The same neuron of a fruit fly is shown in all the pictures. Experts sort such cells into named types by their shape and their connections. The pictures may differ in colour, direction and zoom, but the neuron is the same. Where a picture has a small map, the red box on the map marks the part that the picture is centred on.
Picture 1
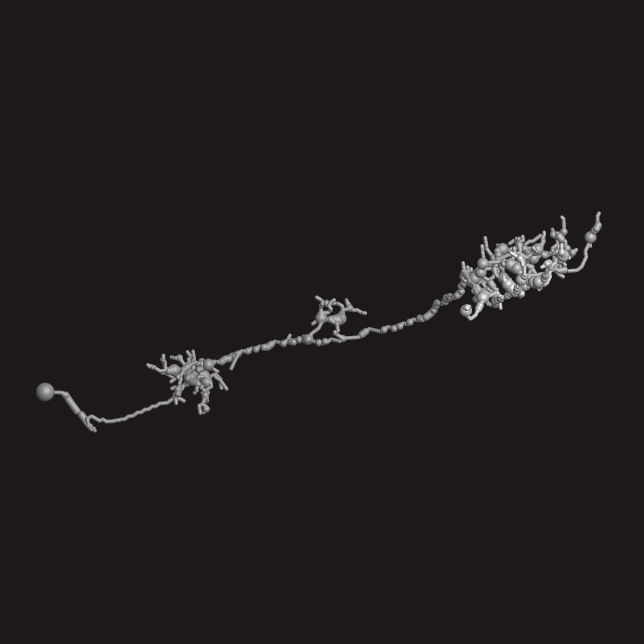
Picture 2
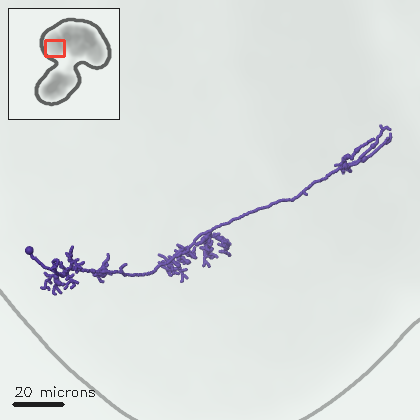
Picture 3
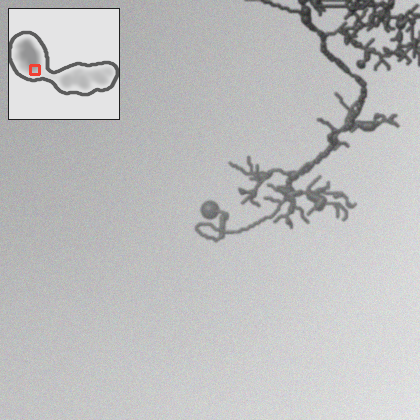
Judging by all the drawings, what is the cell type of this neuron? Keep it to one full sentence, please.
The cell type to which this neuron belongs is TmY4.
